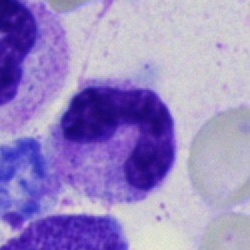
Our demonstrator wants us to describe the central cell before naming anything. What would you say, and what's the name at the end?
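Its nucleus is curved into a thick horseshoe shape whose opening faces toward the lower left. The chromatin is dark purple and densely clumped. No vacuoles are seen in the cytoplasm. This cell is a band neutrophil.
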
